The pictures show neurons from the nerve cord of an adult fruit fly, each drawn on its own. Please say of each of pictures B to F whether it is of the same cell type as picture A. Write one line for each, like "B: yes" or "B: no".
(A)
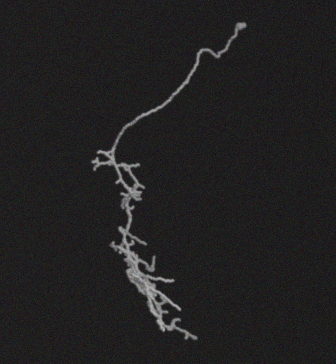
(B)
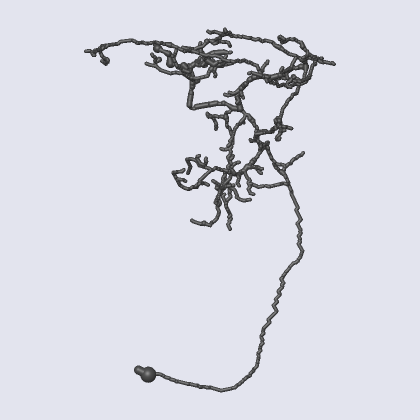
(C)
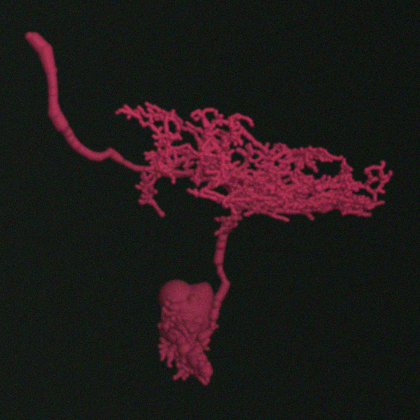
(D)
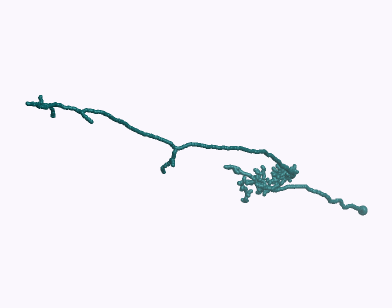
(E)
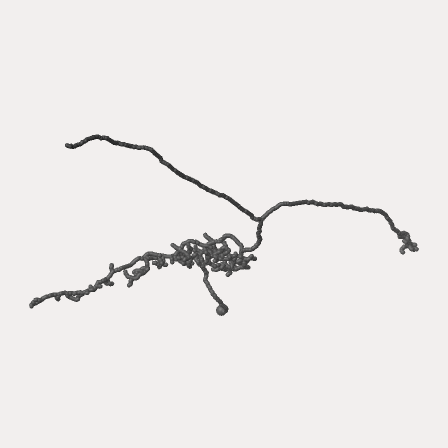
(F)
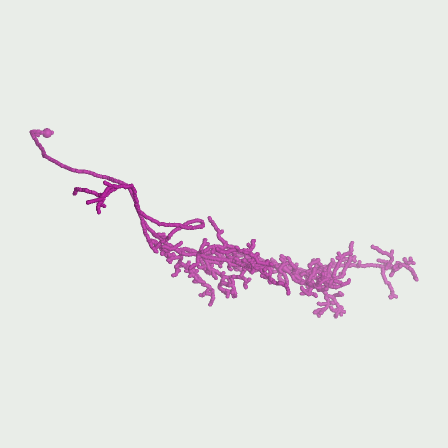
B: yes
C: yes
D: no
E: no
F: no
